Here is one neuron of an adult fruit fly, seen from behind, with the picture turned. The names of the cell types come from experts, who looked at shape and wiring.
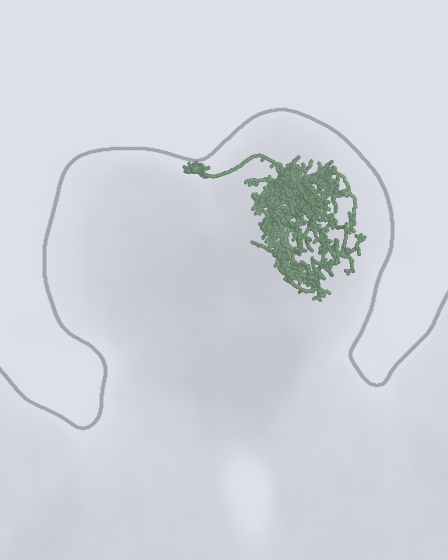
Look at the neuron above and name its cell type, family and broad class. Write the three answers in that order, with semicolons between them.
IN13B005; hemilineage 13B; nerve-cord intrinsic neuron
